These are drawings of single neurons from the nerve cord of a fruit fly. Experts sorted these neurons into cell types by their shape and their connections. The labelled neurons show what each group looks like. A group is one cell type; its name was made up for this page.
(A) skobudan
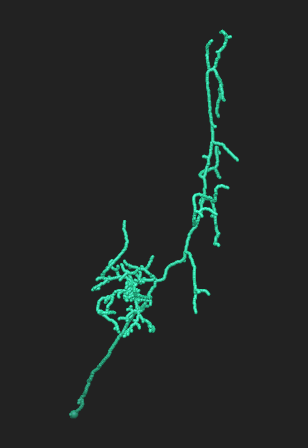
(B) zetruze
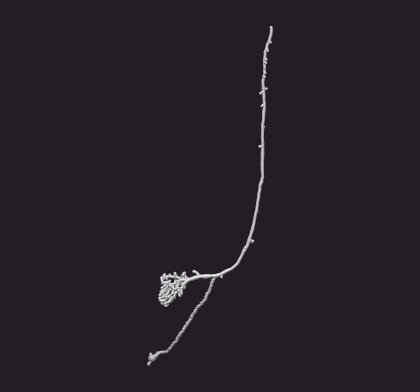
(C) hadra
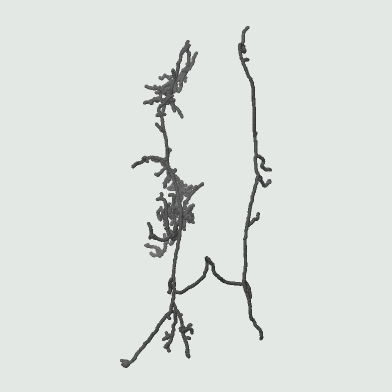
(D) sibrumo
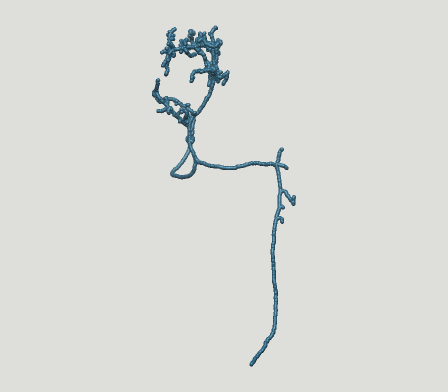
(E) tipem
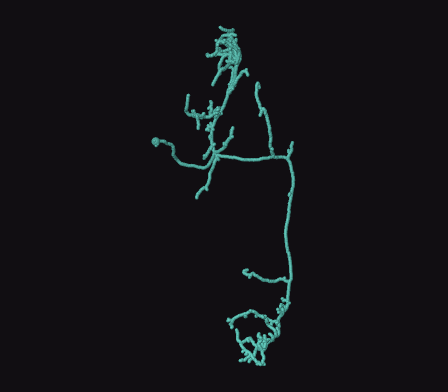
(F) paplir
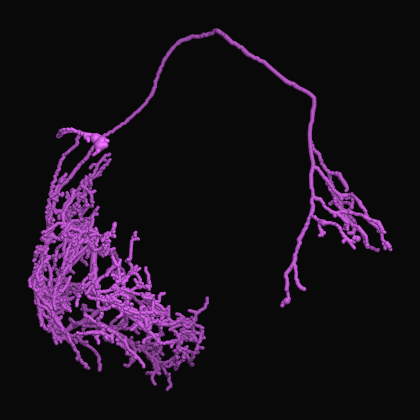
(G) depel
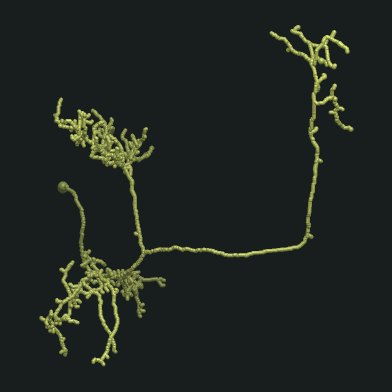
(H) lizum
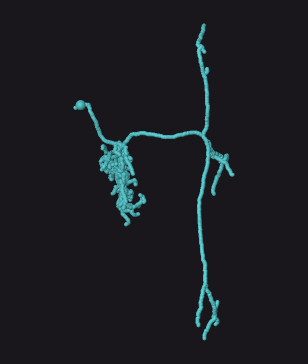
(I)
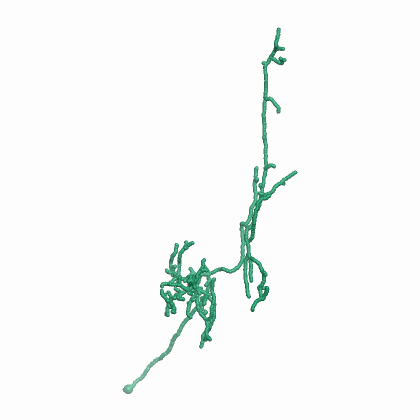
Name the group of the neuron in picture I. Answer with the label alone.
skobudan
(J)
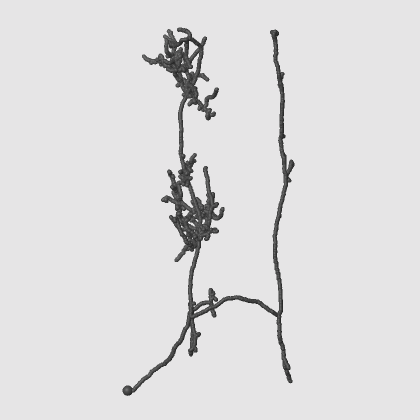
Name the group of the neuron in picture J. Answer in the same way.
hadra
